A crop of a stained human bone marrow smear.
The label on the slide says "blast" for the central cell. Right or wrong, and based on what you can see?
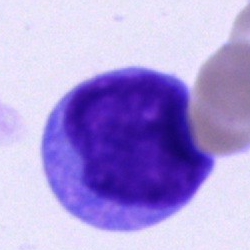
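No distinct granules are seen in the cytoplasm, and the nucleus fills most of the cell.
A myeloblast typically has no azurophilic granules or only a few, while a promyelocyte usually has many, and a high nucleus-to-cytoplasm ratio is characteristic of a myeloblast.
Blast fits this cell; promyelocyte does not. The blue-violet cytoplasm, a crescent along the lower left, would suit either name.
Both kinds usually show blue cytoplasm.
The nucleus lies toward the upper right, its dark purple chromatin mottled with paler patches.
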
